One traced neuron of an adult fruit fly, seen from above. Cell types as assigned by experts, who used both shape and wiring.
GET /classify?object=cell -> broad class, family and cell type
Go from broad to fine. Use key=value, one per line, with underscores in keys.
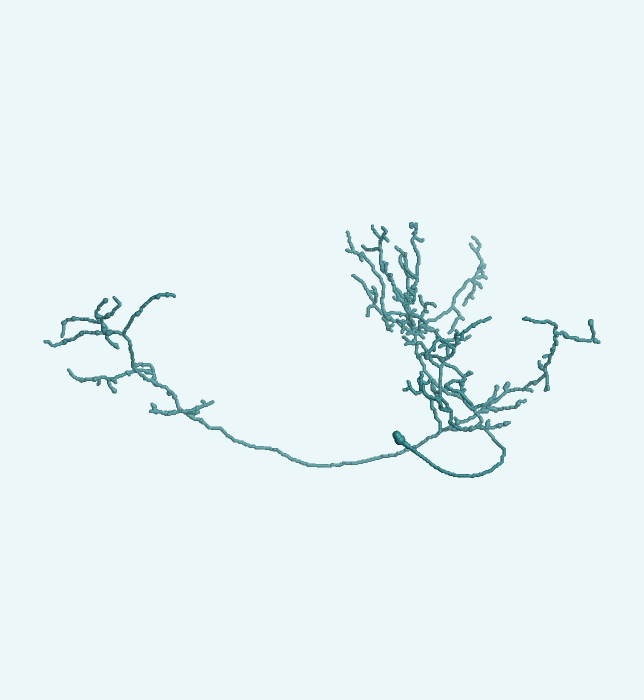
broad_class=central-brain intrinsic neuron
family=hemilineage SMPp&v1_posterior
cell_type=SMP449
